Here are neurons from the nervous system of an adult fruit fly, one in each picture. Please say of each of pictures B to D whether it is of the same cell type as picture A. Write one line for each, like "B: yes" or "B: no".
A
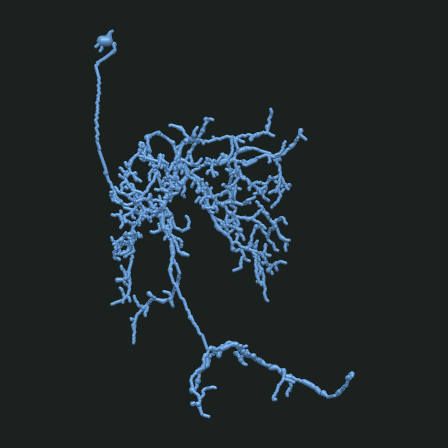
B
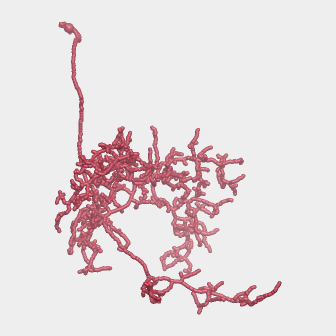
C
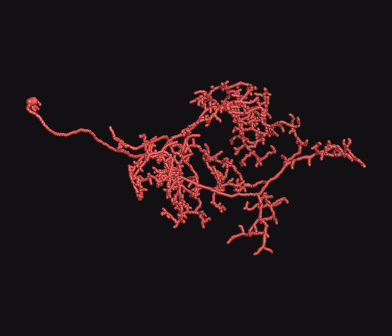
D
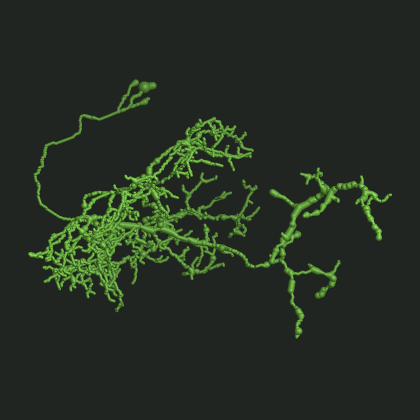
B: yes
C: no
D: yes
